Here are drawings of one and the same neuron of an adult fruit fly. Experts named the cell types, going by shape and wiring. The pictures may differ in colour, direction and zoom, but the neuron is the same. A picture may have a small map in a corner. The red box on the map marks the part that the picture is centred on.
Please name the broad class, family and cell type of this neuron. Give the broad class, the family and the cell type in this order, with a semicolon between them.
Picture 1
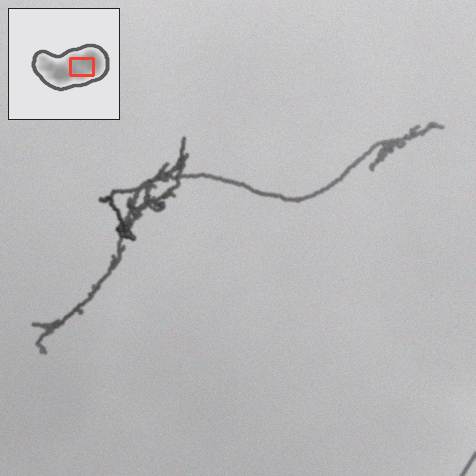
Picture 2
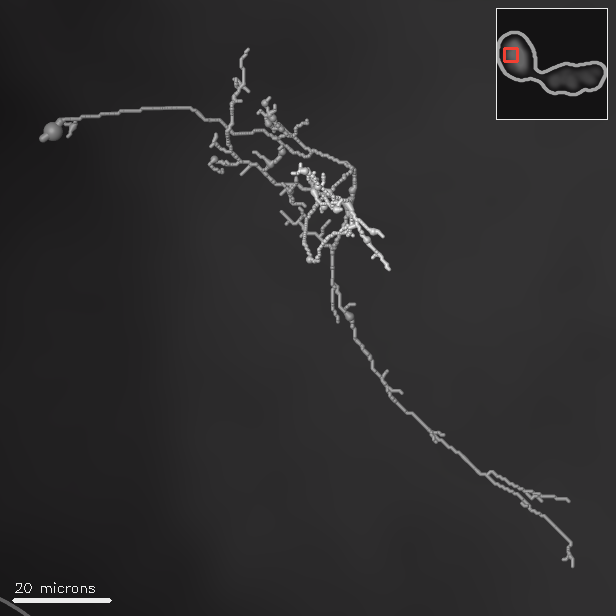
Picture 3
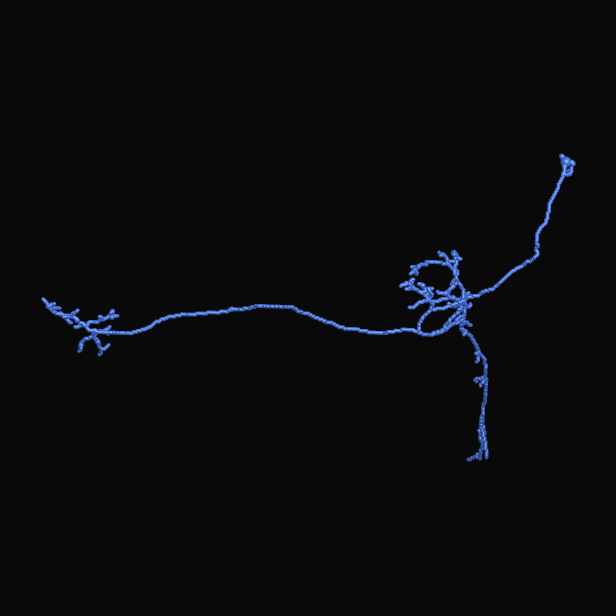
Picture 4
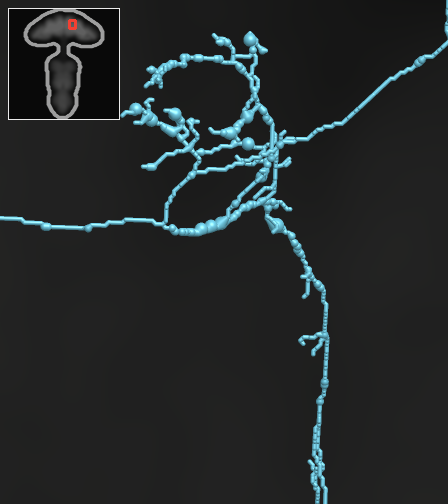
central-brain intrinsic neuron; hemilineage AOTUv3_ventral; LAL087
